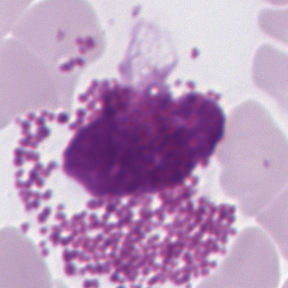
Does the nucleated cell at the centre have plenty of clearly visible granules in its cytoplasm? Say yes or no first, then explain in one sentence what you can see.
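Yes. The granules are most densely crowded below the nucleus.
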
